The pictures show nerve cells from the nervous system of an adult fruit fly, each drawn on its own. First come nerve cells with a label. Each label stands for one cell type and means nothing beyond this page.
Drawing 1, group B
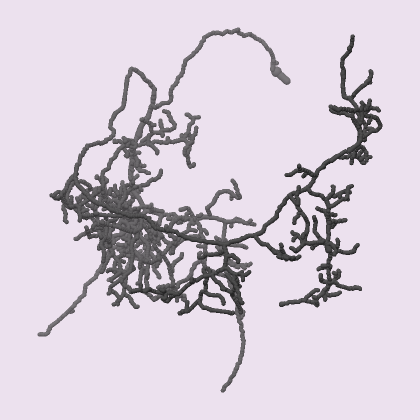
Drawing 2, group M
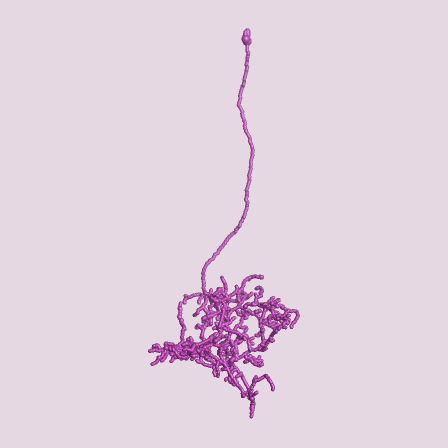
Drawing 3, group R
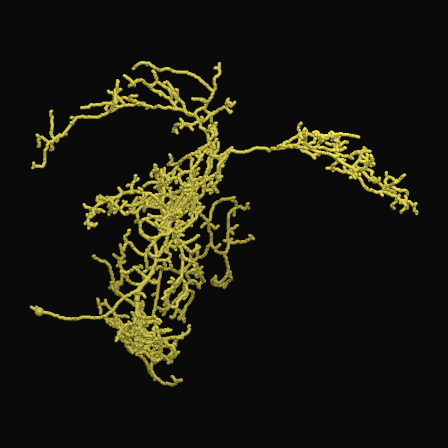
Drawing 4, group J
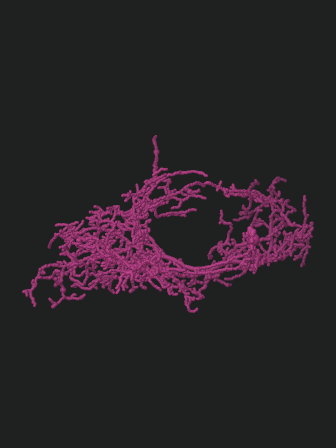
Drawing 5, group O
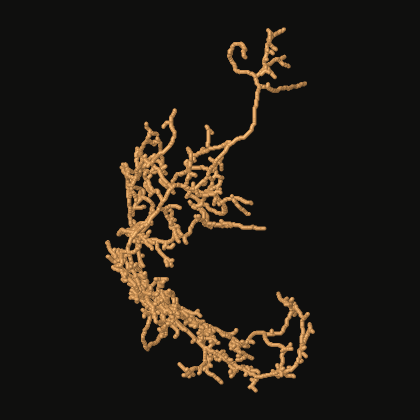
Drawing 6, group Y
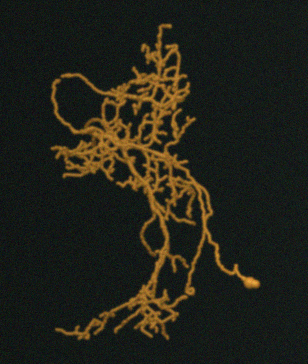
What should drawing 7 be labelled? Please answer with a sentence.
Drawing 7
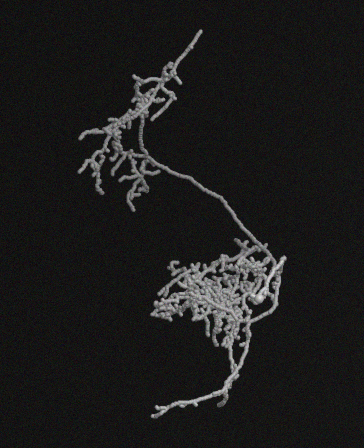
It belongs to group B.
